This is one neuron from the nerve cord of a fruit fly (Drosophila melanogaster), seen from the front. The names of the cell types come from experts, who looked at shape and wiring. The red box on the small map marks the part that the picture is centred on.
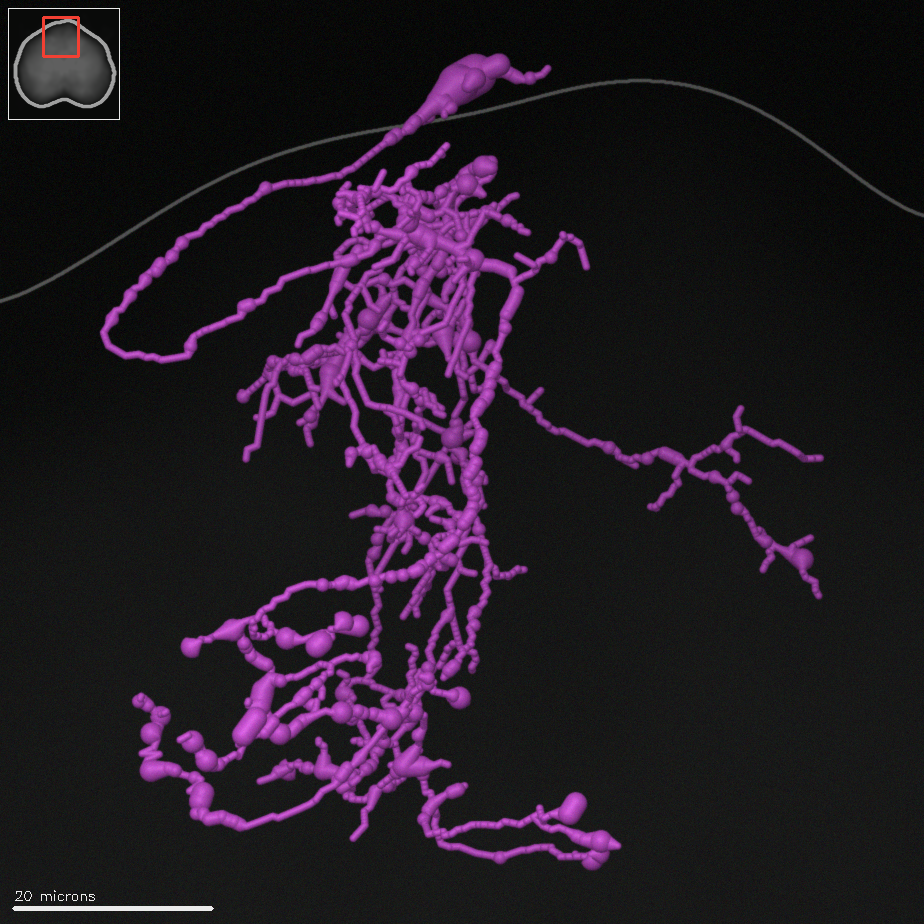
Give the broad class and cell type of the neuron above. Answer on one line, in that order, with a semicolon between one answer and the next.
nerve-cord intrinsic neuron; INXXX377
